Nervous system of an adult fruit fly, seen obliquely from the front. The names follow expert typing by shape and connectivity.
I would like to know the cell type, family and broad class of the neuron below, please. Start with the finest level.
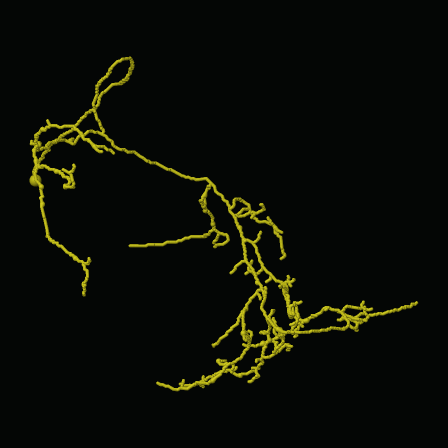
IN03A096; hemilineage 03A; nerve-cord intrinsic neuron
